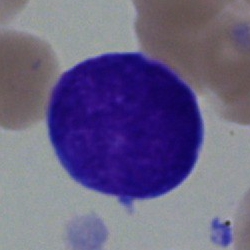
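Blast: a round, smooth outline, though a small blunt bleb seems to protrude from the bottom edge. The chromatin is stained deep blue-violet across the whole cell, and its texture looks fine, with faint lighter purple flecks scattered through it.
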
